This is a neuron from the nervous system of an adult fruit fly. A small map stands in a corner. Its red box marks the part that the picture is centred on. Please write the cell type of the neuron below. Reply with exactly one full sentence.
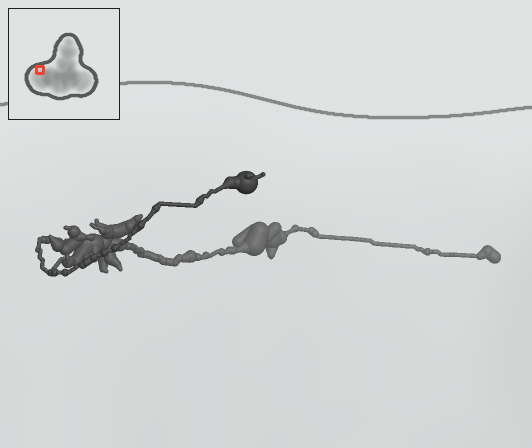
Classified by cell type, this neuron is Tm1.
